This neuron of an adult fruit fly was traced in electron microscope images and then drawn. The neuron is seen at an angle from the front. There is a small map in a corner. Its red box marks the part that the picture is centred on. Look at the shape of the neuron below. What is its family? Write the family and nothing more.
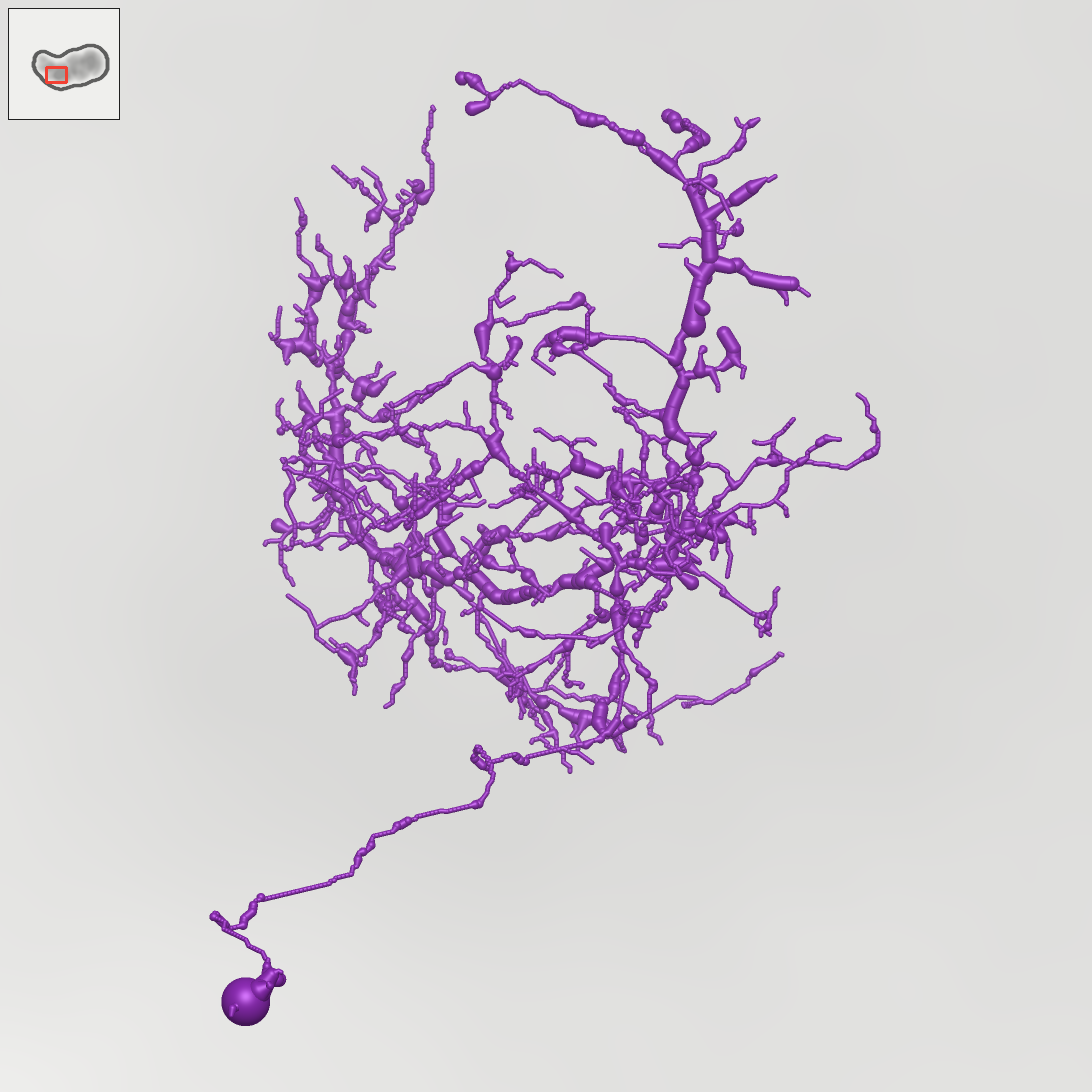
hemilineage 14A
